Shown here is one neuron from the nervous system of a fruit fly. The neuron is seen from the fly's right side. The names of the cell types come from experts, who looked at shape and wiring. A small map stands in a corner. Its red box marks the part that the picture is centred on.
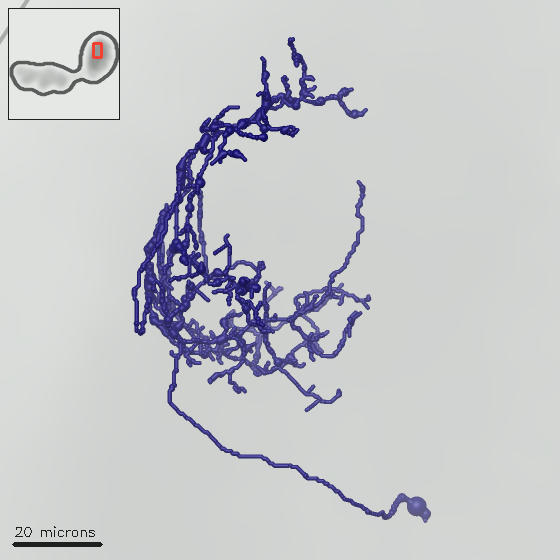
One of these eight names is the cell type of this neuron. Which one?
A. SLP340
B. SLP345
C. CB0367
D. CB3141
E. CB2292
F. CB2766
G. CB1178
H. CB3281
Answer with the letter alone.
C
